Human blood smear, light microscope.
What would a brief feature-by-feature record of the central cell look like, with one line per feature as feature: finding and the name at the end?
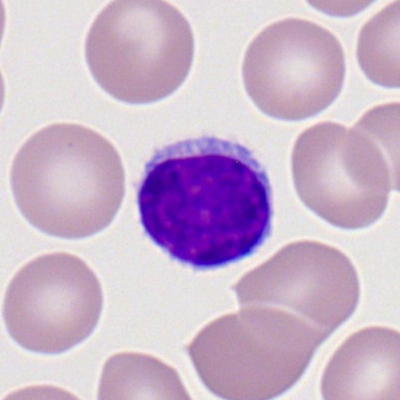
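Outline: round
Chromatin: dense, staining dark purple
Cytoplasm: only a thin rim around the nucleus
Granules: none seen in the cytoplasm
Name: lymphocyte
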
